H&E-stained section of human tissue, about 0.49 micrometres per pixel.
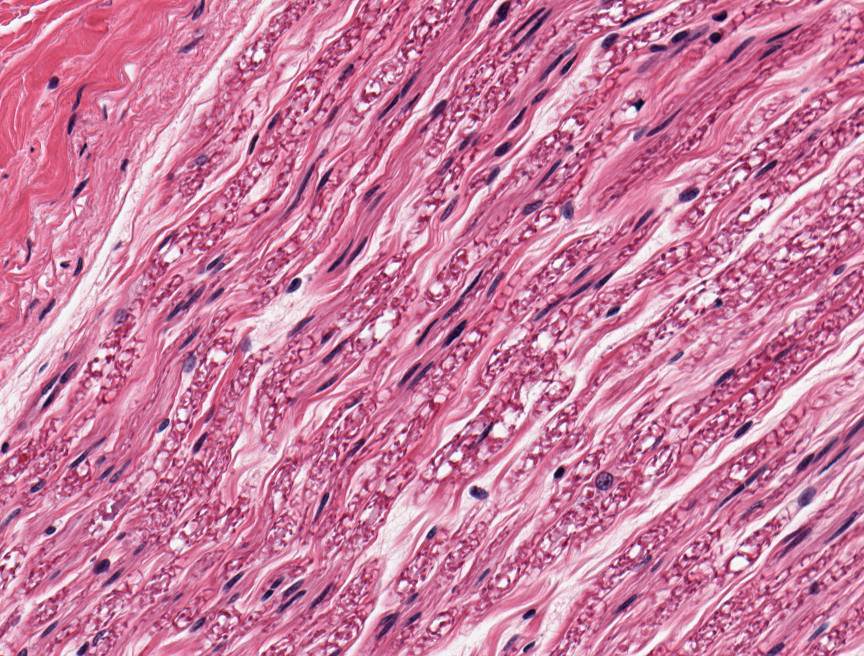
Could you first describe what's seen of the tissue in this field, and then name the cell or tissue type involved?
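Parallel fibres cross nearly the whole field diagonally, from lower left to upper right. Their course is gently wavy rather than straight. Their content is frothy and pink, broken up by many small clear vacuoles. Scattered dark nuclei lie between the fibres, elongated and aligned with them. This is tibial nerve.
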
